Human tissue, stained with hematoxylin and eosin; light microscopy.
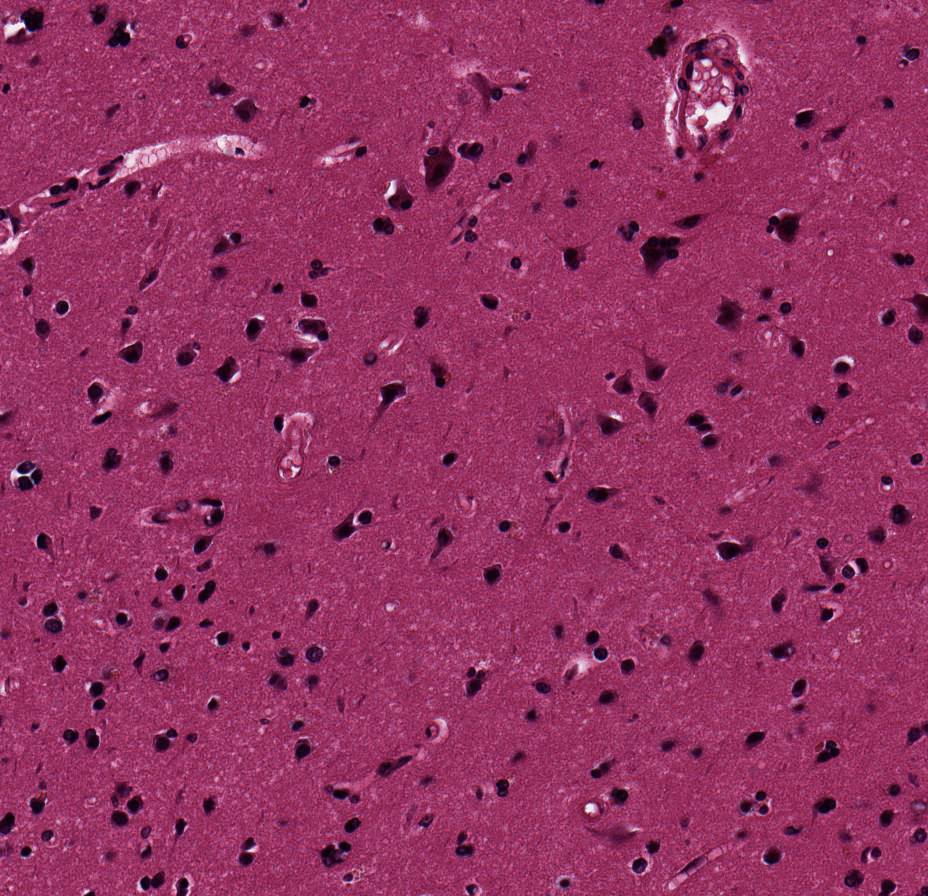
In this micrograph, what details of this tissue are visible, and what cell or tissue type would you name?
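Across the whole field runs an even, finely granular pink background, through which cells are scattered singly rather than grouped into units. Most appear as small dark round nuclei with little or no visible cytoplasm. A thin-walled vessel runs lengthwise and obliquely across the upper left. Near the top edge, right of centre, a small vessel cut across sits within a clear space. This is cerebral cortex.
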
